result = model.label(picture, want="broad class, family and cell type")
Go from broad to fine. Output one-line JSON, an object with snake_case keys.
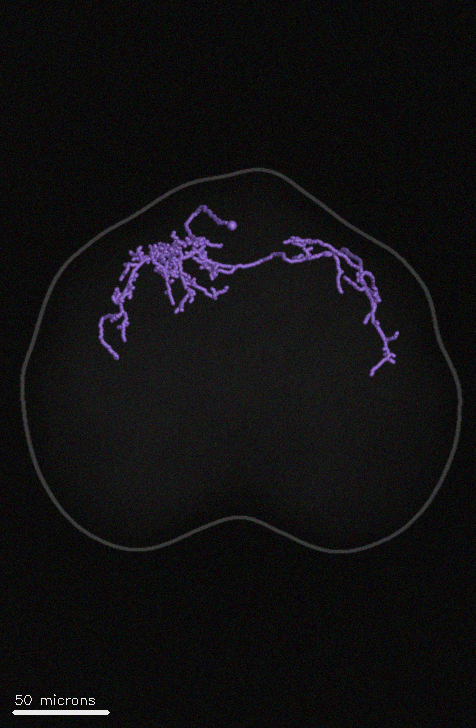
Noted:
{"broad_class": "nerve-cord intrinsic neuron", "family": "hemilineage 19B", "cell_type": "IN19B082"}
